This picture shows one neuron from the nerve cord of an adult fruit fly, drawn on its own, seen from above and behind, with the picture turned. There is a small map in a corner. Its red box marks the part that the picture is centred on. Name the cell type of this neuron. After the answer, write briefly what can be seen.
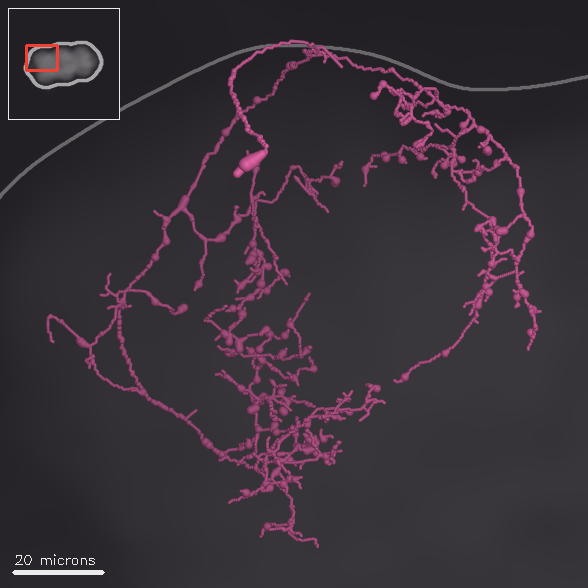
The cell type is IN19A065. This is a nerve-cord intrinsic neuron. From top to bottom in the picture it spans about 110 microns. In this view it is about as wide as it is tall.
